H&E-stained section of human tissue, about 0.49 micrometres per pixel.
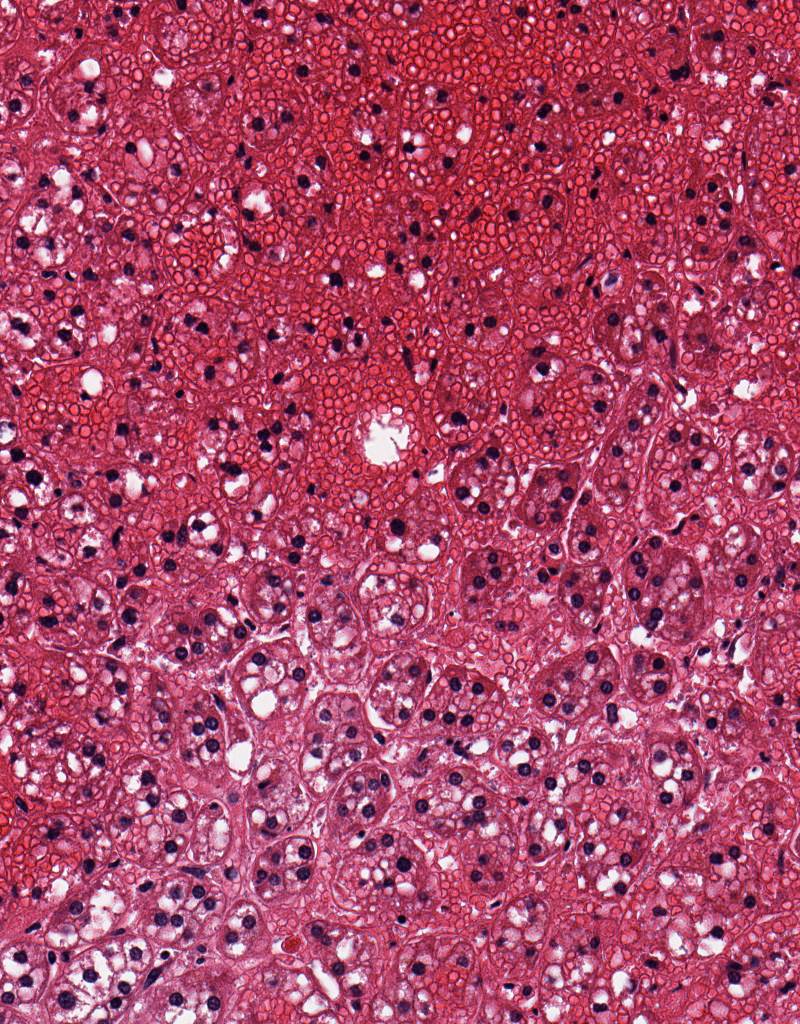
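Adrenal gland. Rounded to oval cell nests, each outlined by thin, delicate septa. Looking closer, the cells inside have pale cytoplasm containing many clear vacuoles. And notably, none of the nests has a central lumen.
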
